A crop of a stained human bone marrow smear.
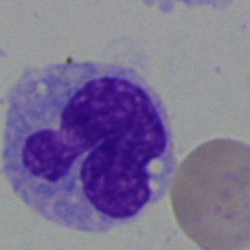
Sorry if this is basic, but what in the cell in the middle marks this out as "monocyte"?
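Going through this monocyte point by point, the nucleus comes first: it is deeply folded, with a cleft cutting in from the lower left.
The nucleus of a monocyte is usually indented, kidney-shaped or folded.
The fold here agrees with that. Second, small clear vacuoles lie in the cytoplasm just right of the nucleus.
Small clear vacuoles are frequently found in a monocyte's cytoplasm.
These vacuoles agree with it too. Third, no distinct coarse granules are seen in the cytoplasm. Last, the outline is roughly round with a slightly uneven edge.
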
